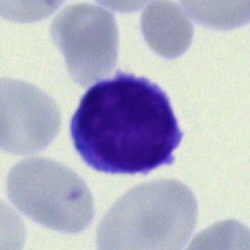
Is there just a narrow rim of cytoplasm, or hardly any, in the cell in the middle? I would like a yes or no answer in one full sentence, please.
Yes, its cytoplasm amounts to no more than a narrow rim.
